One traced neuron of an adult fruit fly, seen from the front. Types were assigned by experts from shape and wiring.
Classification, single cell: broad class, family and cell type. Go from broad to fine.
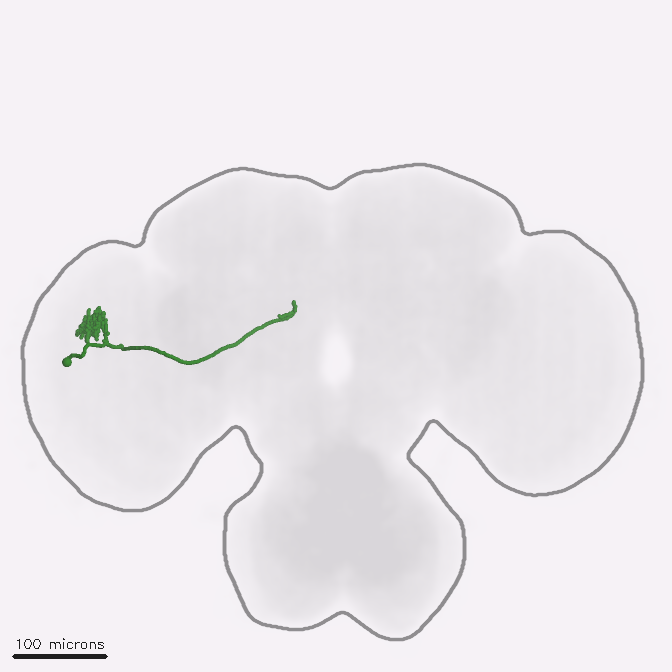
visual projection neuron; MeVP; MeVP6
